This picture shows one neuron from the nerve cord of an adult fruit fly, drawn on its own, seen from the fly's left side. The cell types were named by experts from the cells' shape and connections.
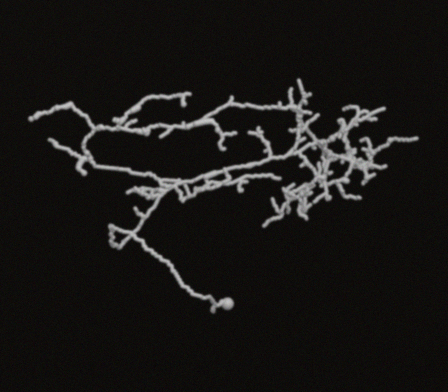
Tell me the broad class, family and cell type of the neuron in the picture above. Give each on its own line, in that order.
nerve-cord intrinsic neuron
hemilineage 14A
IN14A095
